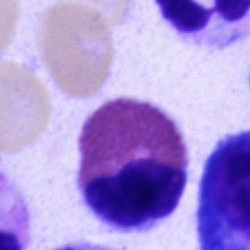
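Eosinophil, the cell in the middle of this stained bone marrow smear. You can see its outline is round and smooth, and the nucleus sits in the lower part of the cell with a shallow notch along its upper border. The chromatin looks dense and stains dark purple.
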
